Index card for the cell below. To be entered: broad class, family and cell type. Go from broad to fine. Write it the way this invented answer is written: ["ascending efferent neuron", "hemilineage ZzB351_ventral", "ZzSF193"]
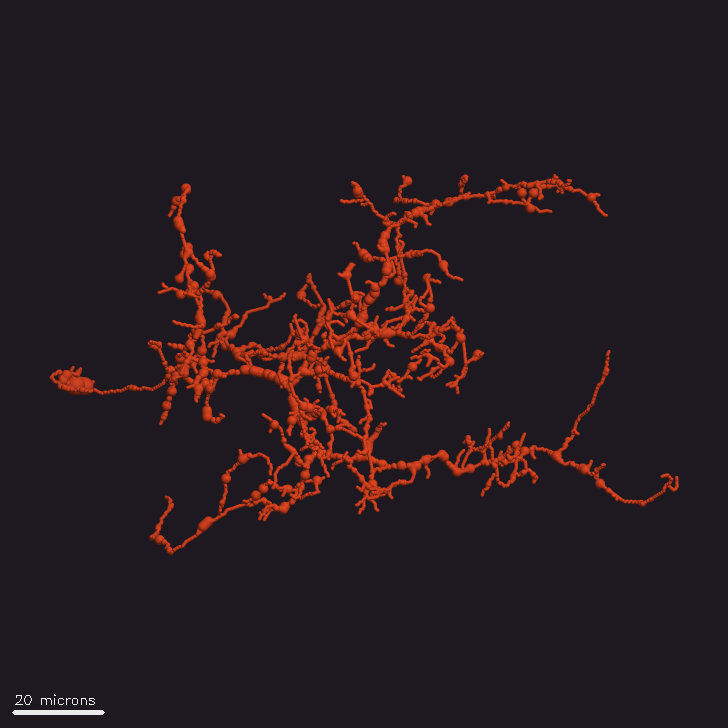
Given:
["nerve-cord intrinsic neuron", "hemilineage 20A.22A", "IN20A.22A013"]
